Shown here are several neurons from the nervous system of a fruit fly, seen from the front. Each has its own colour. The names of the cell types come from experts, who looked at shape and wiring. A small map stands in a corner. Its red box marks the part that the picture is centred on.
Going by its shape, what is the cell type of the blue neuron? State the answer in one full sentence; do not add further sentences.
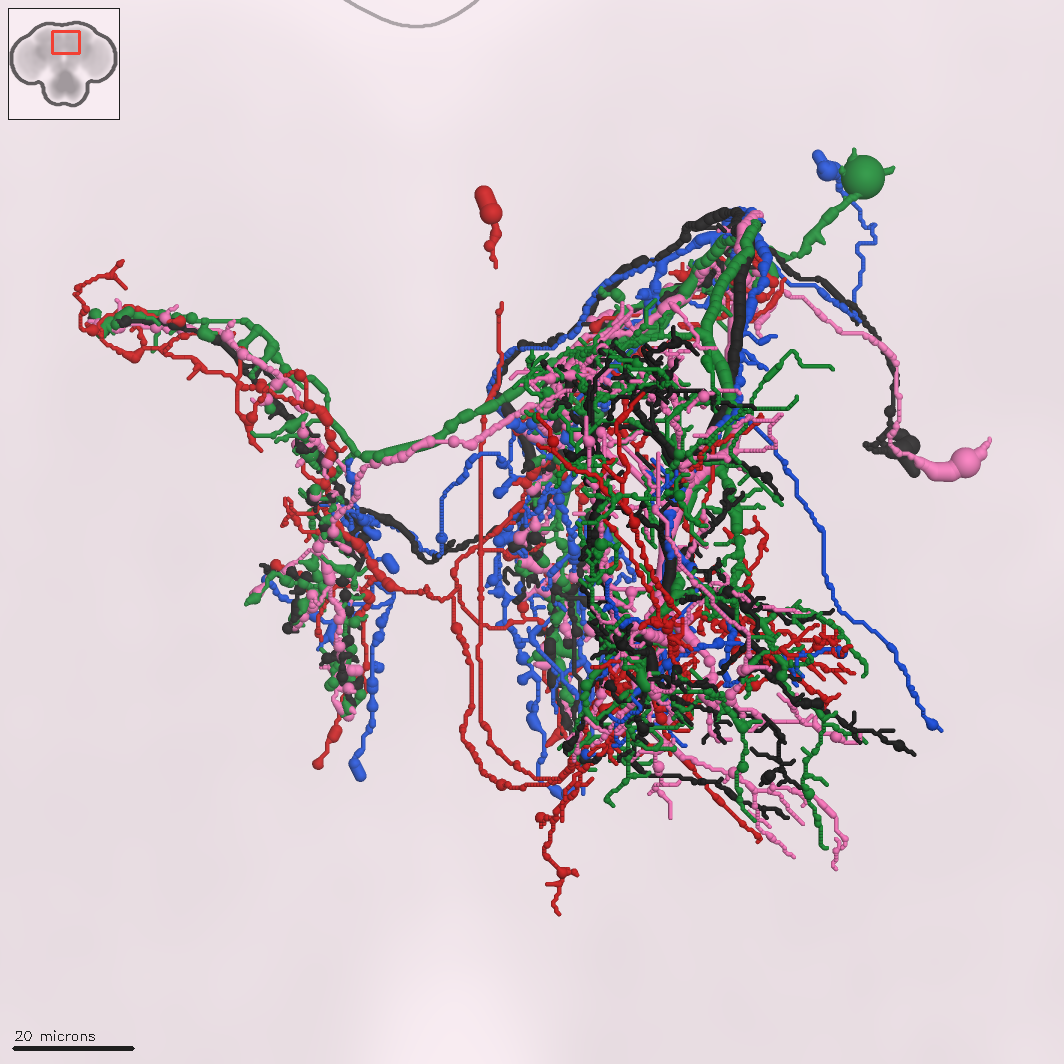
The neuron has ATL036 as its cell type.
